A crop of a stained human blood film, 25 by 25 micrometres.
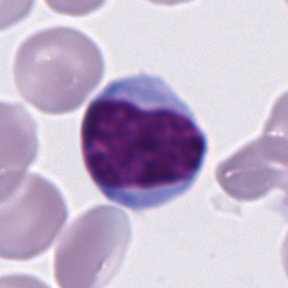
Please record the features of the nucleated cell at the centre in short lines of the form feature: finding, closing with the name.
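Outline: roughly round
Nucleus: oval, upper edge gently wavy
Chromatin: dark purple, coarsely clumped
Cytoplasm: no vacuoles seen
Name: typical lymphocyte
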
